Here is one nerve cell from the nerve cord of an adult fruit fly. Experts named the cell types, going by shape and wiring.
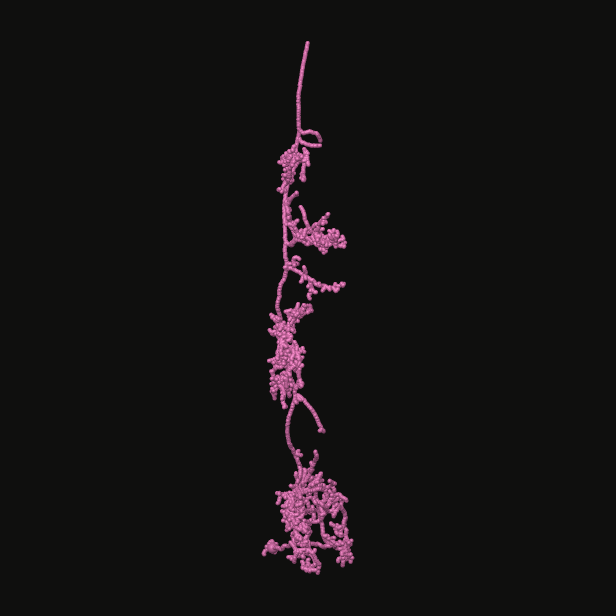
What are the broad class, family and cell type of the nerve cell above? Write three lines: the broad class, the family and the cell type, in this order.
ascending neuron
hemilineage 09B
AN09B009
